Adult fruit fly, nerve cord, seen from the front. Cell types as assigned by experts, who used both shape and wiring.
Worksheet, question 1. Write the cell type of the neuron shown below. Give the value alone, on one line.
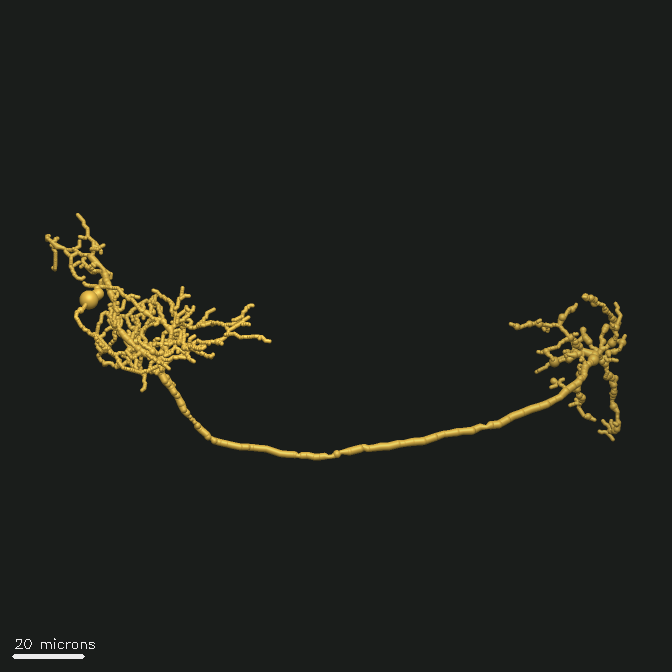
IN01A038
